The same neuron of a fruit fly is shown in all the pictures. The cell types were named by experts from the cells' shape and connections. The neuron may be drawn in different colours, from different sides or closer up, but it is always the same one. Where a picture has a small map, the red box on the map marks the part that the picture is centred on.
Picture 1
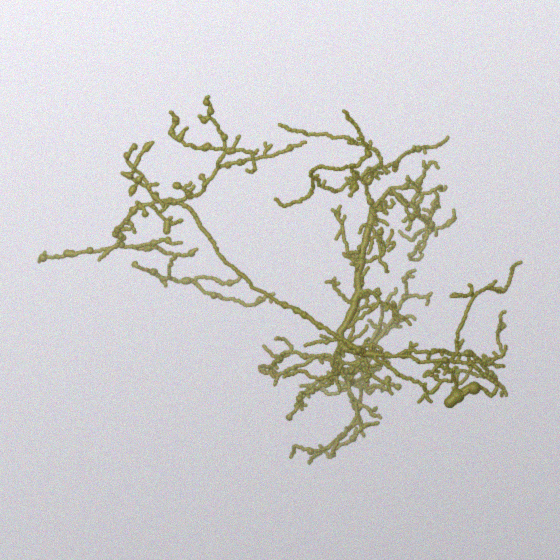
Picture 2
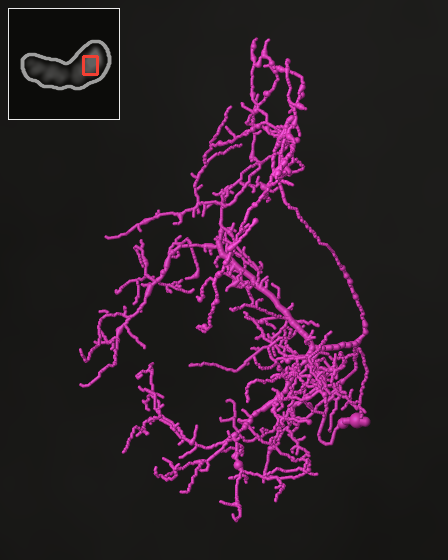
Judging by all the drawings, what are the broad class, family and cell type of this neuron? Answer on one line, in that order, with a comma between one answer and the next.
central-brain intrinsic neuron, hemilineage VLPa1_medial, aSP10A_a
